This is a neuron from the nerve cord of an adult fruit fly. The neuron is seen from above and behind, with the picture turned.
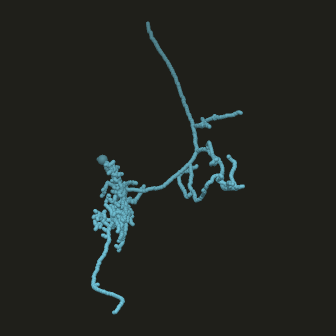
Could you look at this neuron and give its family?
hemilineage 07B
